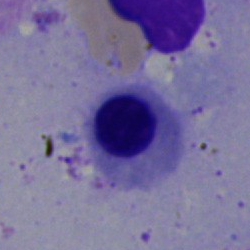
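Erythroblast, stained human bone marrow smear. Nucleus off-centre, toward the upper left of the cell. Chromatin dark and uniformly dense; no nucleoli visible. No visible granules in the cytoplasm.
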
